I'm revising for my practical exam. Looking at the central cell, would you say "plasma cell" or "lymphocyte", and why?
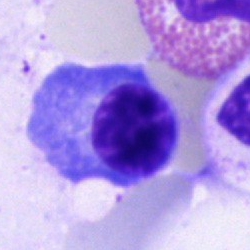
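Plasma cell. The cytoplasm is abundant, forming a broad area on the left of the nucleus.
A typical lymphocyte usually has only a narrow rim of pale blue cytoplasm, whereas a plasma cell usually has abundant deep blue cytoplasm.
The nucleus sits off-centre, toward the right side of the cell.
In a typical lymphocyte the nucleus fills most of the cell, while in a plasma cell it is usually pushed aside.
The chromatin is dark purple and coarsely clumped, and a paler zone lies in the cytoplasm next to the left edge of the nucleus.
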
